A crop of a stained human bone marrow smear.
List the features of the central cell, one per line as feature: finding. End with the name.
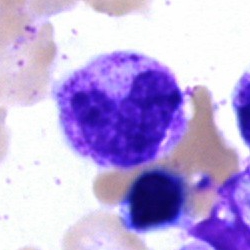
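Outline: roughly round and smooth
Nucleus: indented by a broad notch at the top edge
Notch: filled by a pale, lightly stained zone of cytoplasm
Vacuoles: none seen in the cytoplasm
Name: band neutrophil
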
